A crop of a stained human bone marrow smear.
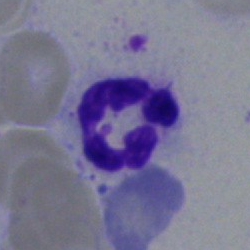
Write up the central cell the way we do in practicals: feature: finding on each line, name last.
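Nucleus: several lobes in a ring around a pale central space
Chromatin: dark purple, dense, coarsely clumped
Cytoplasm: pale lilac-grey
Outline: roughly round, faint against the background
Name: segmented neutrophil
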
